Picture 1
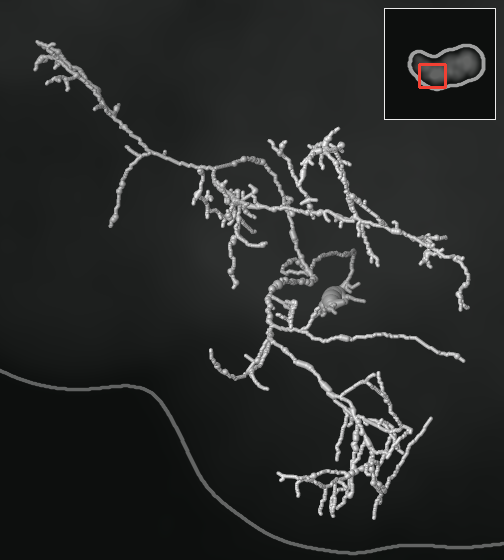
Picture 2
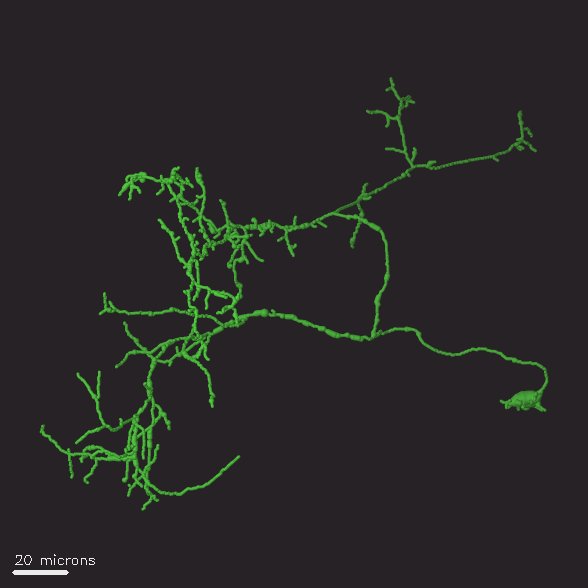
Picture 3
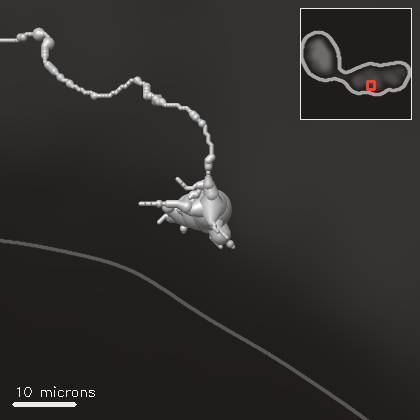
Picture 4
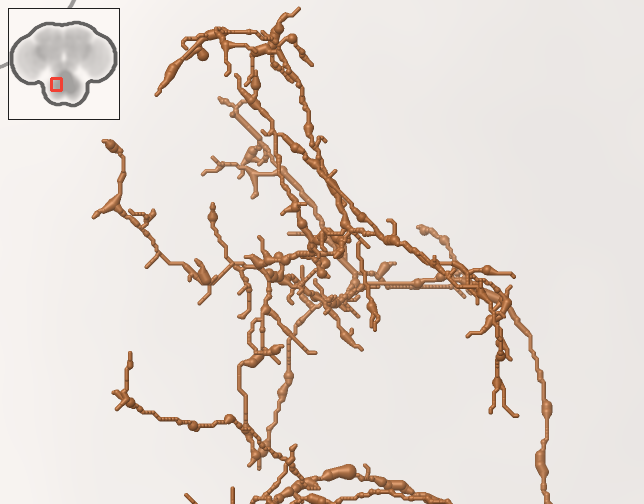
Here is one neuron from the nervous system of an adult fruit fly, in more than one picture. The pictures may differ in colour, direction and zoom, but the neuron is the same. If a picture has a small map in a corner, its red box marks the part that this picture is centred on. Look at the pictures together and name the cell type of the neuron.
IN10B002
